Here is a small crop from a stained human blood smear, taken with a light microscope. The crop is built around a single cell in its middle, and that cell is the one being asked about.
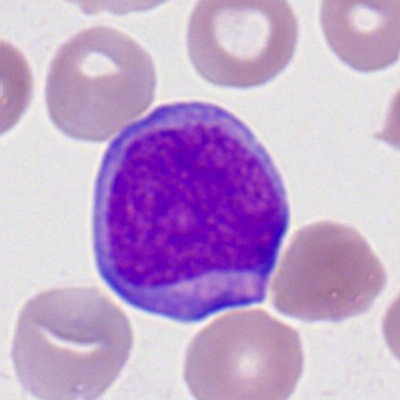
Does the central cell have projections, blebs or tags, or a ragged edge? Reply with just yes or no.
No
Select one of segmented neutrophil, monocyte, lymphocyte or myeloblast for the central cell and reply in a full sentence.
Centred in the crop is a myeloblast.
